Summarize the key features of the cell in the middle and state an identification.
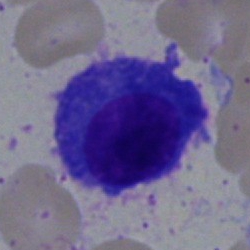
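Upper right edge: small cytoplasmic bleb sticking out. Nucleus off-centre, toward the lower right; chromatin dark purple and dense. Cytoplasm abundant, deep blue. Plasma cell.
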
